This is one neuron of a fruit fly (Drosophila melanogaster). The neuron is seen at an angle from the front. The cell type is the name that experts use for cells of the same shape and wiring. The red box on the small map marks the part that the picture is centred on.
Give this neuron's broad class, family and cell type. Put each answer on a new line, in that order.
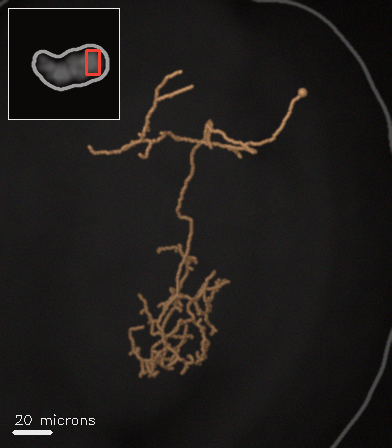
visual projection neuron
hemilineage SLPav1_medial
LoVP52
